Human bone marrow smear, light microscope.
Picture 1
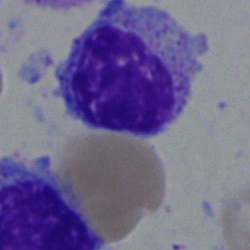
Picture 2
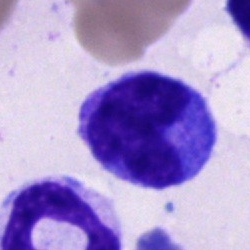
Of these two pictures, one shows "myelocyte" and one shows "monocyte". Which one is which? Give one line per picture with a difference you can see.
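The cell in picture 1 is a myelocyte. The cytoplasm is pale bluish-purple and dotted with fine purple granules.
The cell in picture 2 is a monocyte. No granules are seen in the cytoplasm.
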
